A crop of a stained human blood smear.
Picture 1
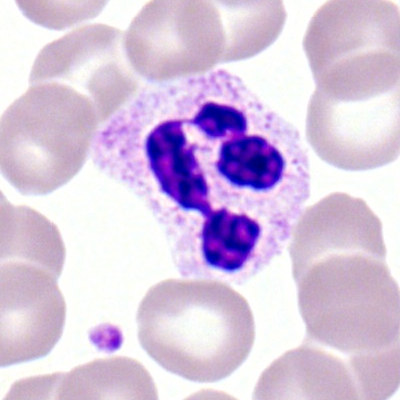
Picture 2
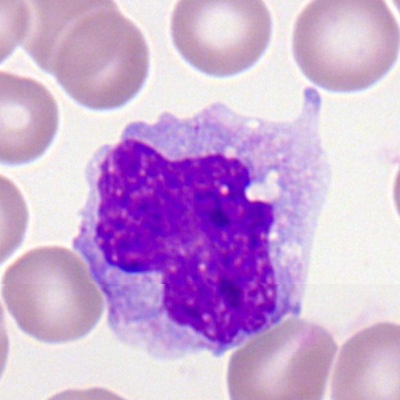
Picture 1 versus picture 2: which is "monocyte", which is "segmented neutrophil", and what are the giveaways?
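Picture 1 shows a segmented neutrophil and picture 2 shows a monocyte. Nucleus: the neutrophil's is divided into several separate lobes, while the monocyte's is irregular and folded, with a notch on its right side.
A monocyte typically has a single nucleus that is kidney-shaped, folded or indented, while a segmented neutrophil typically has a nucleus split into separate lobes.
Chromatin: in the segmented neutrophil it is dark purple and coarsely clumped, and no nucleoli can be seen.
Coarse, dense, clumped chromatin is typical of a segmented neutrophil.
Cytoplasm: both cells have plenty of it, pale pink-lilac in picture 1 and pale greyish-blue in picture 2.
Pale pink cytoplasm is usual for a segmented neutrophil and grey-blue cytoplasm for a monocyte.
Granules: fine, small pinkish-purple ones fill the neutrophil's cytoplasm, whereas the monocyte's shows only a faint, fine dusty granularity without coarse granules. Vacuoles: a small cluster of clear vacuoles lies in the monocyte's cytoplasm just beside the notch in its nucleus. Outline: the neutrophil is roughly rounded with a slightly irregular, angular edge, and the monocyte is irregular, with one narrow finger-like projection at its upper right corner.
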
